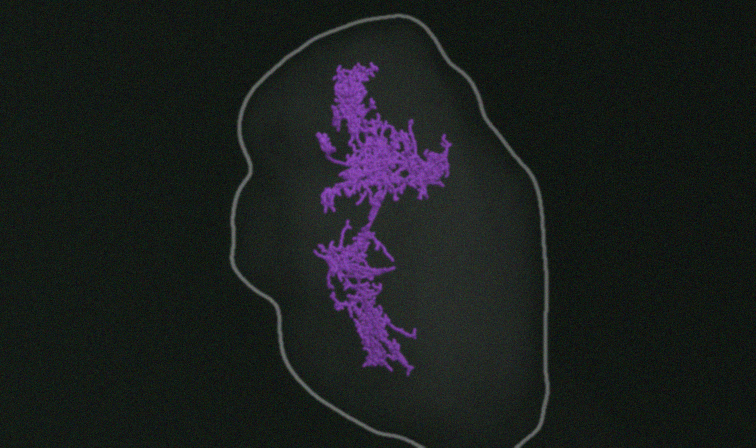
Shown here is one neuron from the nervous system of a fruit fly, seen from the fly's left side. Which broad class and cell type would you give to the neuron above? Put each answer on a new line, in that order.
central-brain intrinsic neuron
AVLP209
